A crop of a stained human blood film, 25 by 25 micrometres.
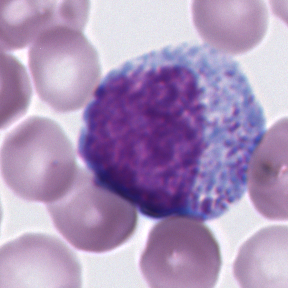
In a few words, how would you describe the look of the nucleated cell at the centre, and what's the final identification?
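Nucleus sits toward the left side of the cell. Cytoplasm: broad zone on the right side, pale blue. Scattered reddish-purple granules dot the cytoplasm. Promyelocyte.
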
